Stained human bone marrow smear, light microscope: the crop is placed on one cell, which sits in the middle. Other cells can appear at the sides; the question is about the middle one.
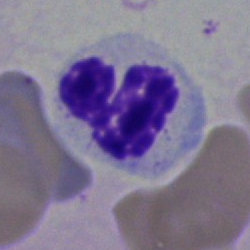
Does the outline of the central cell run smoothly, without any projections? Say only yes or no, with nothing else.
Yes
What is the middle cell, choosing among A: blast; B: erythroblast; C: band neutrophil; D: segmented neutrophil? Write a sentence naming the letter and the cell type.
The central cell in this crop is a segmented neutrophil, corresponding to option D, the correct option.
